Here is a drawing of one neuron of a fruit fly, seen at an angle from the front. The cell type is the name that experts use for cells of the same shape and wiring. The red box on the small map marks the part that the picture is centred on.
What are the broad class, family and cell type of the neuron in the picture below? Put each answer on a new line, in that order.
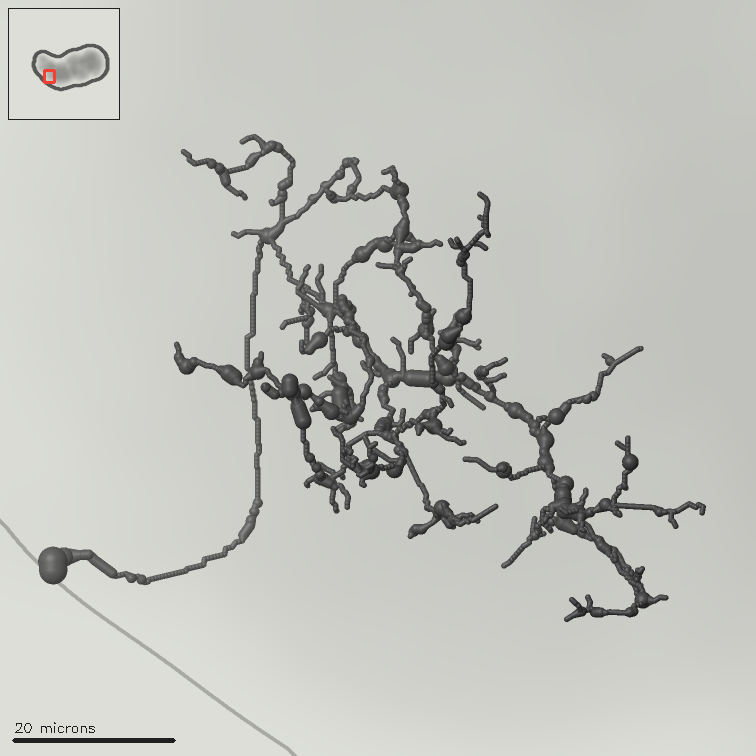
nerve-cord intrinsic neuron
hemilineage 20A.22A
IN20A.22A058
